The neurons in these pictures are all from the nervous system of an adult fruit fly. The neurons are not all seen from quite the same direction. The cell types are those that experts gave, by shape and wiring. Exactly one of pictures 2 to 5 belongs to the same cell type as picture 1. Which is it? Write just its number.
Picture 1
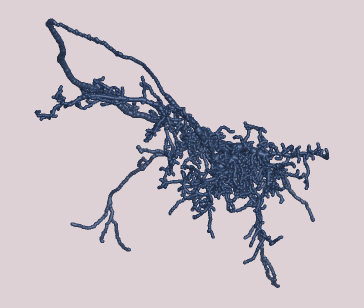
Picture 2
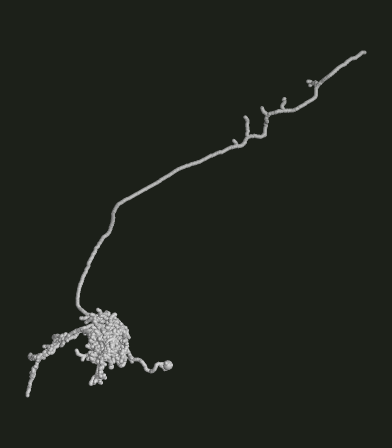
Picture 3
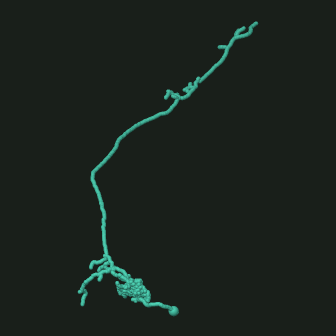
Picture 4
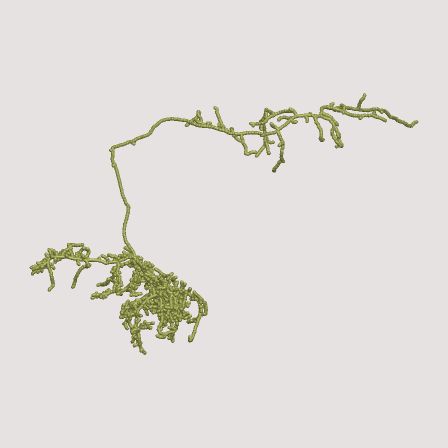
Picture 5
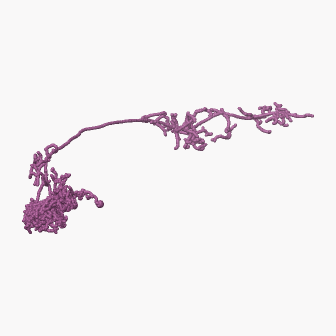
4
